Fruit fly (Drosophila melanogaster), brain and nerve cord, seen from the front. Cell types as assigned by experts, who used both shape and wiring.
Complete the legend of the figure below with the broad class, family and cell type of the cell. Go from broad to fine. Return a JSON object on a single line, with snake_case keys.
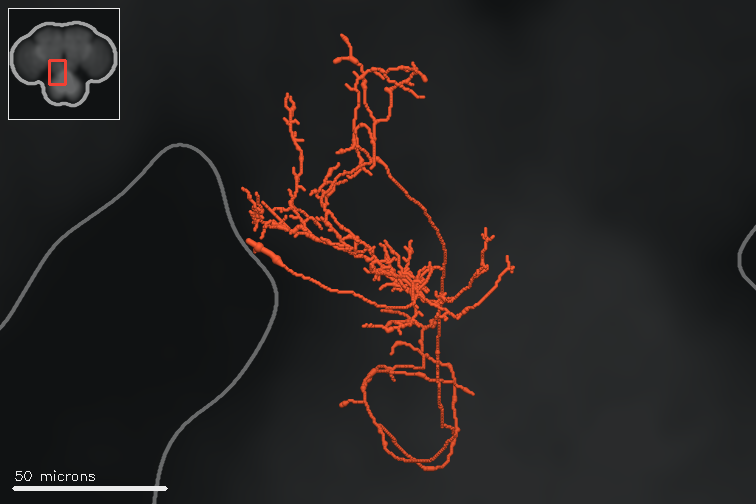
{"broad_class": "descending neuron", "family": "hemilineage MX12", "cell_type": "DNg12_c"}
